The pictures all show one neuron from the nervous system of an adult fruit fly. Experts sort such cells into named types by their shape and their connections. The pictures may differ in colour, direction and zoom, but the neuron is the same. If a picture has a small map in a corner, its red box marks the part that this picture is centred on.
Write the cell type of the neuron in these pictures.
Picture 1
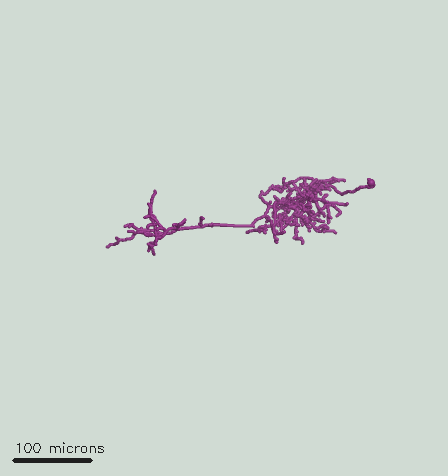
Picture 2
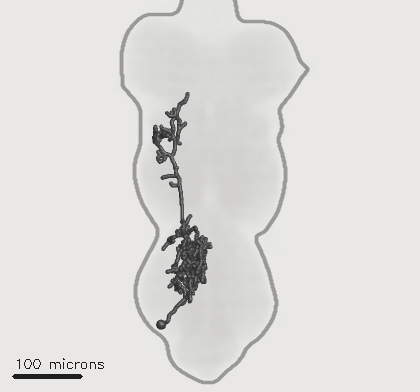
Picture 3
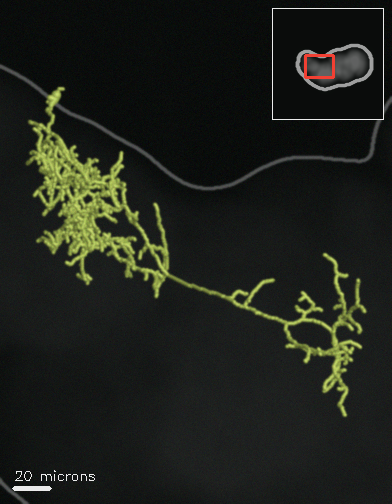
IN12A025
